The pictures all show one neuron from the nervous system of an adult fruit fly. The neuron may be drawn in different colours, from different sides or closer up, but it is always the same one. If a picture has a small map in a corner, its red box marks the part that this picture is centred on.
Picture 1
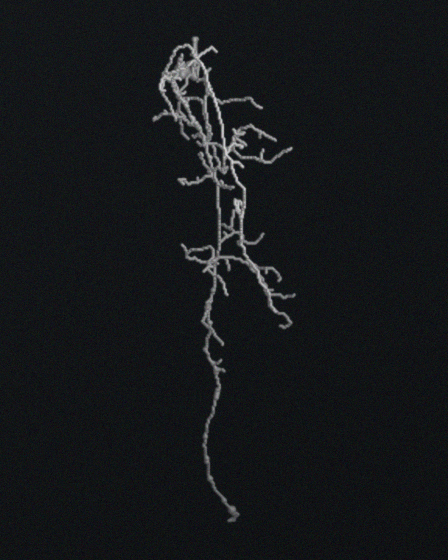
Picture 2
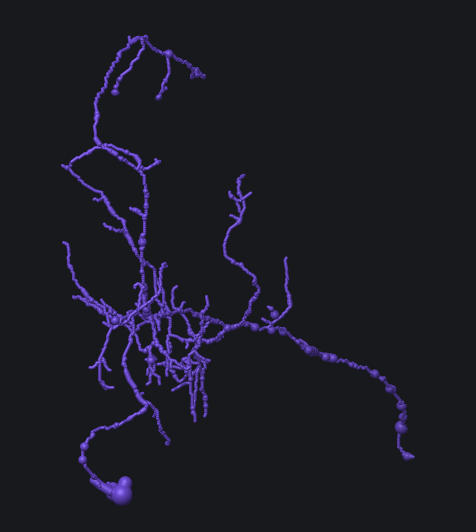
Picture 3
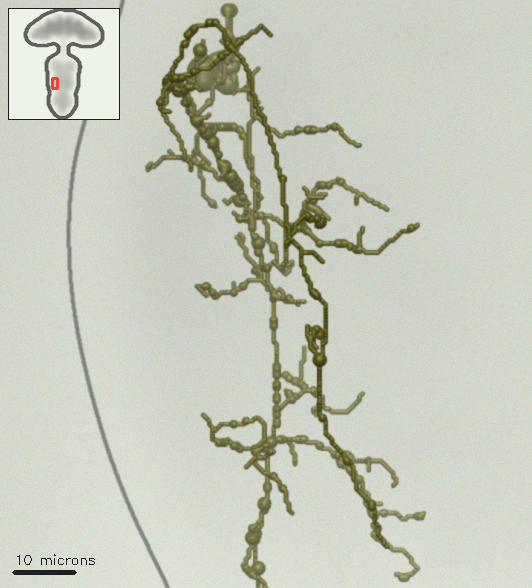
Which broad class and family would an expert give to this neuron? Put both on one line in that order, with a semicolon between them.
motor neuron of the nerve cord; hemilineage 15B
